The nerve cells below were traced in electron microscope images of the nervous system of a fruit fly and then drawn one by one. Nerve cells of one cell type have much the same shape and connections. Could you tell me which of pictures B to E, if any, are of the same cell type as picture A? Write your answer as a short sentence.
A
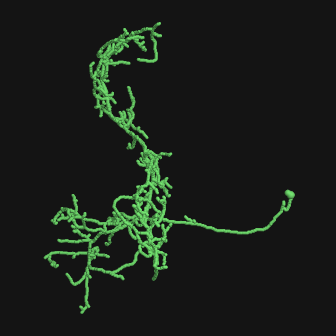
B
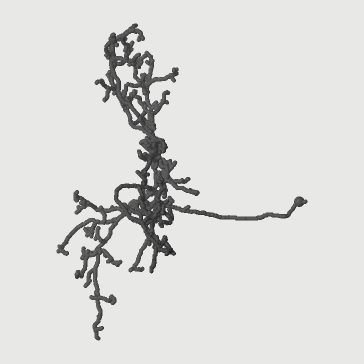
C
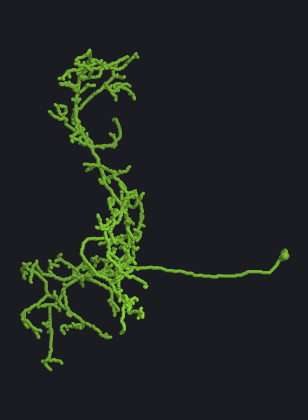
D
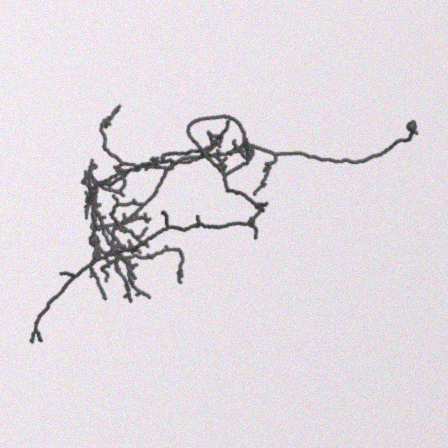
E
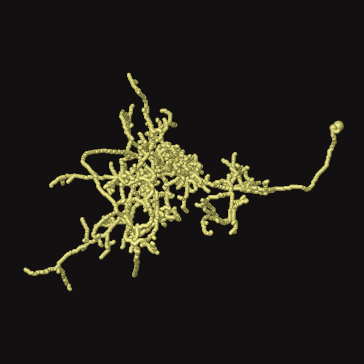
Picture B and picture C are of the same cell type.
